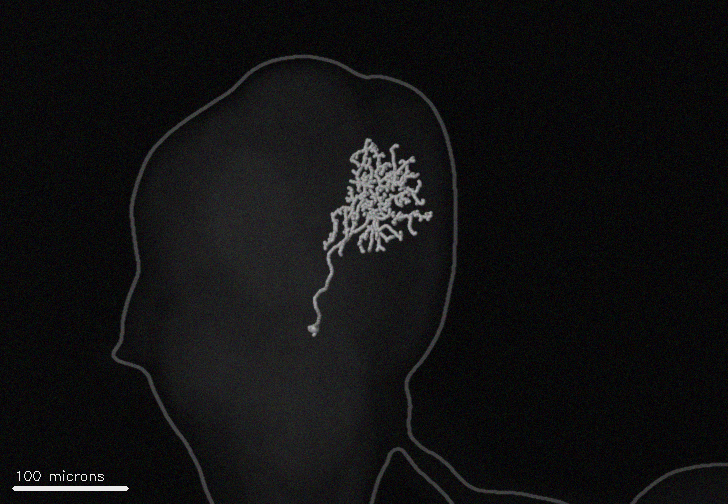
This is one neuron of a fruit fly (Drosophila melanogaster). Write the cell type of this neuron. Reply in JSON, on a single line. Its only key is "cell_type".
{"cell_type": "Cm11b"}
